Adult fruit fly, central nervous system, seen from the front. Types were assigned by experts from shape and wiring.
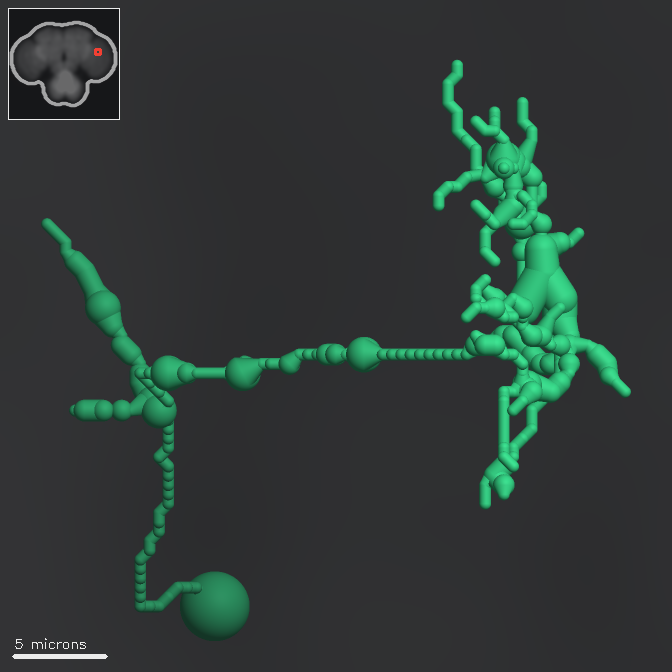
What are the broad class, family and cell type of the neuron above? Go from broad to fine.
optic-lobe intrinsic neuron; T; T4b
